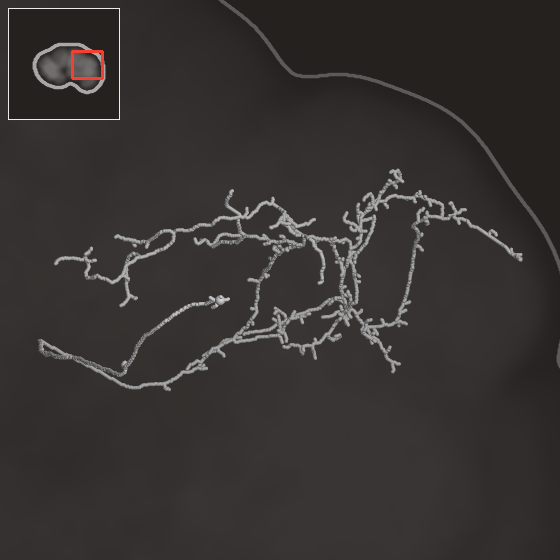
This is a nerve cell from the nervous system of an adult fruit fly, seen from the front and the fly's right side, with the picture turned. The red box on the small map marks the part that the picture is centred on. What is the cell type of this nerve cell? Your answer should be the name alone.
CB3691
